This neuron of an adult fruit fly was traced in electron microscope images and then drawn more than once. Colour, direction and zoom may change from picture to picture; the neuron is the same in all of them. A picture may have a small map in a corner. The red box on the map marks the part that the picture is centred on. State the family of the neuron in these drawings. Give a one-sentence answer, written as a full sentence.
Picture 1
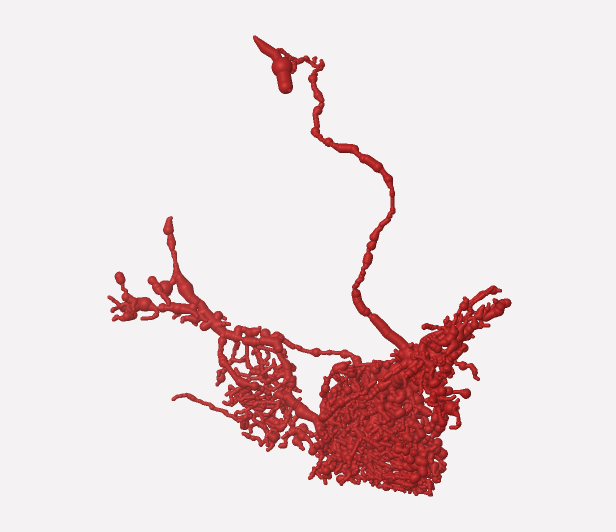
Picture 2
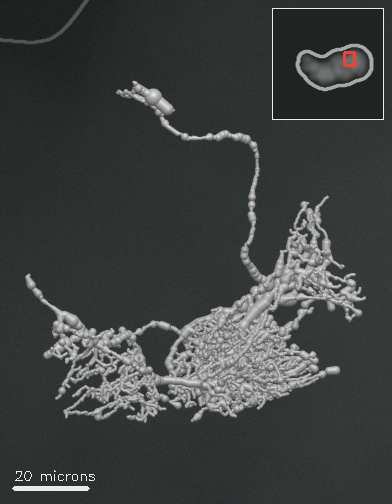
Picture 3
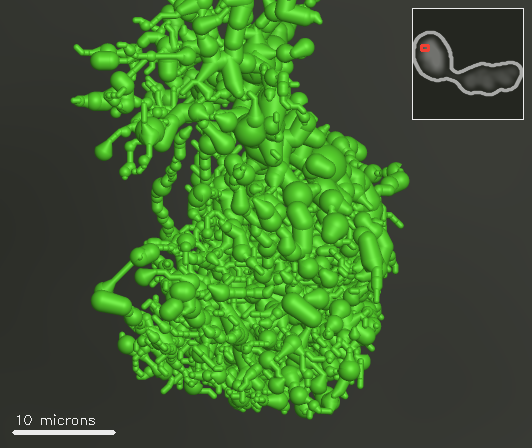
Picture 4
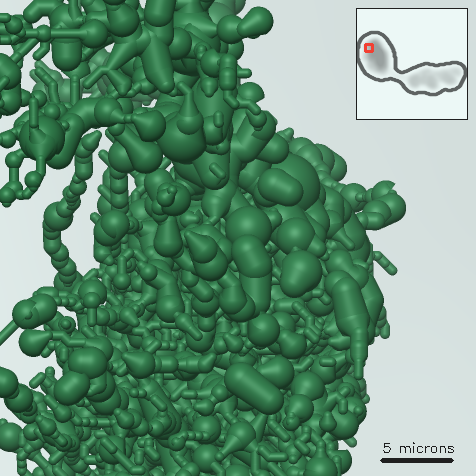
This neuron is sorted under the family MBON.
